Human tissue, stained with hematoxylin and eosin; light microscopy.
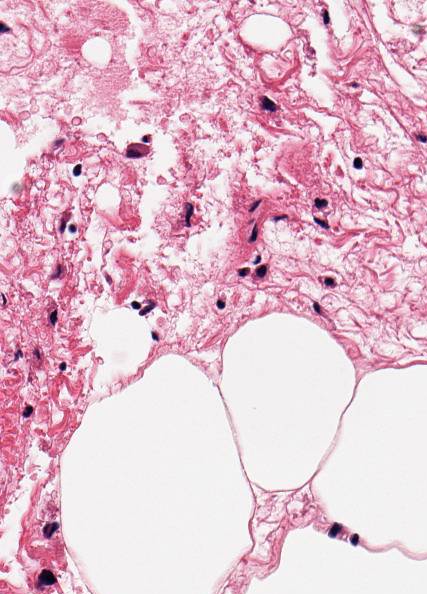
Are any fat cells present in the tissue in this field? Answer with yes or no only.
Yes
